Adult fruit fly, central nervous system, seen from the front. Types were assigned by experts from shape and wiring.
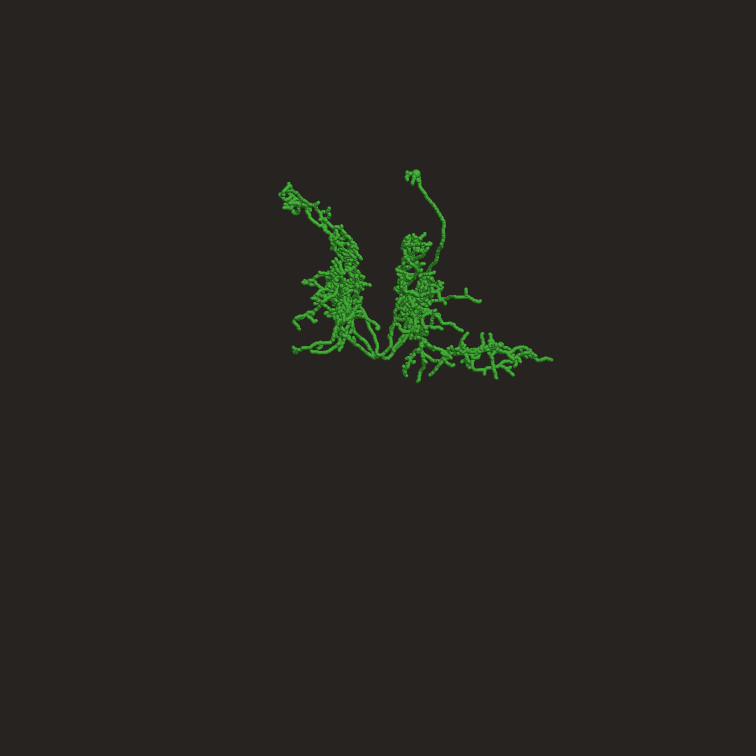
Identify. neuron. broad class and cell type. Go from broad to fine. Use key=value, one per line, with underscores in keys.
broad_class=central-brain intrinsic neuron
cell_type=ATL031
